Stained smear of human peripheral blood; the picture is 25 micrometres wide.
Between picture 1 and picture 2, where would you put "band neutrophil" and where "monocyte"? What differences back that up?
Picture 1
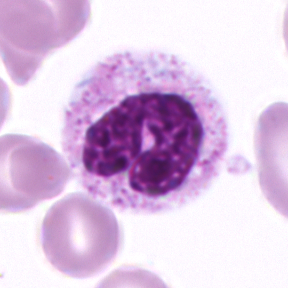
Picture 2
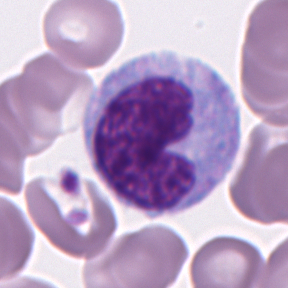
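Picture 2's your monocyte; picture 1 is the band neutrophil. Their nuclei are close in size, about 11 by 9 micrometres in picture 1 and about 12 by 9 micrometres in picture 2, and neither shows any nucleoli. Where they part company is the cytoplasm: picture 1 has many small pink-red granules scattered throughout, while picture 2 is pale greyish blue with a sprinkling of fine, dust-like pinkish granules.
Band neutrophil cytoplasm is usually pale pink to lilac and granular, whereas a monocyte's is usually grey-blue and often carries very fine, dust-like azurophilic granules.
The chromatin in picture 1 is dark purple and coarsely clumped.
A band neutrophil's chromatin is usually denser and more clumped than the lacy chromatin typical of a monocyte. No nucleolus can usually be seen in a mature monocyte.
In picture 2 a deep notch indents the nucleus on its right side, and in picture 1 a small pale gap lies near the centre of the nucleus at the inner end of the notch. As for outlines, picture 1 is roughly round and picture 2 nearly round and smooth. Around them, a small pale granular fragment sits just outside the right edge of the cell in picture 1, and a small platelet lies on a red cell to the lower left of the cell in picture 2.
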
